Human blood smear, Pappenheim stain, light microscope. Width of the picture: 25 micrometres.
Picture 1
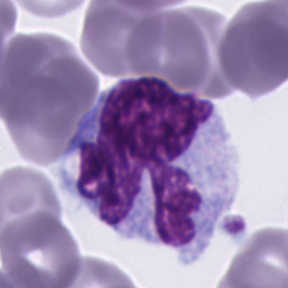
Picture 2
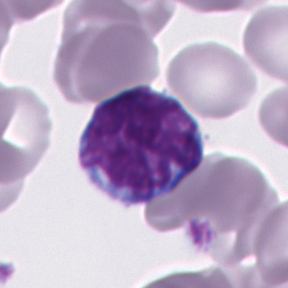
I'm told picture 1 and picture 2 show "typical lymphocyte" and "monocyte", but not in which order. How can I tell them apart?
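Monocyte in picture 1, typical lymphocyte in picture 2. Both cells roughly round in outline; no nucleoli visible in either nucleus. In picture 1, two lobe-like parts of the nucleus extend downward from a larger upper mass. The picture 1 cytoplasm is pale greyish-blue and holds fine, faint, dust-like lilac granules.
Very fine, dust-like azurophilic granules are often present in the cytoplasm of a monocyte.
In picture 2, the cell is about 11 micrometres across and the nucleus about 10 micrometres, the nucleus filling about 80% of the cell's area.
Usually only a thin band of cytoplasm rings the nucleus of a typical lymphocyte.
The picture 2 chromatin is dark purple and coarsely clumped, and its cytoplasm shows no coarse granules. Neighbours differ: a small purple fragment just outside the lower right edge in picture 1, a red cell touching the lower right in picture 2.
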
